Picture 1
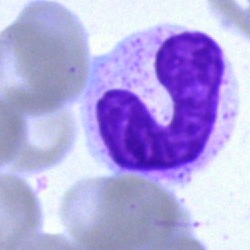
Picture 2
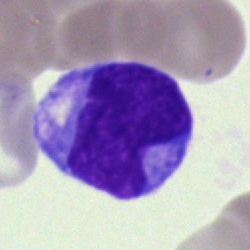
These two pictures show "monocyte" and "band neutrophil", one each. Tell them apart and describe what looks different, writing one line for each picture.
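In picture 1 we see a band neutrophil: The cytoplasm is abundant and pale pinkish-lilac.
In picture 2 we see a monocyte: The cytoplasm is scant and is broadest on the left side of the cell.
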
